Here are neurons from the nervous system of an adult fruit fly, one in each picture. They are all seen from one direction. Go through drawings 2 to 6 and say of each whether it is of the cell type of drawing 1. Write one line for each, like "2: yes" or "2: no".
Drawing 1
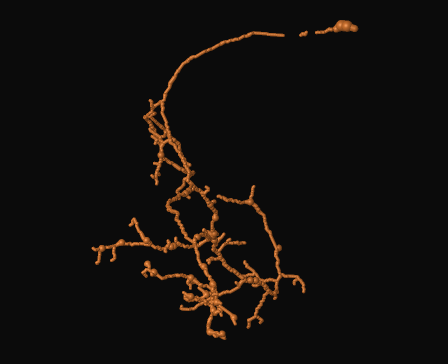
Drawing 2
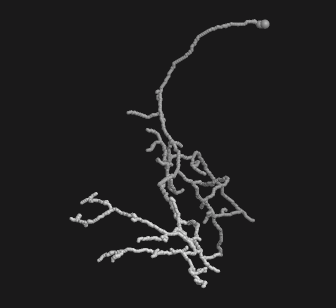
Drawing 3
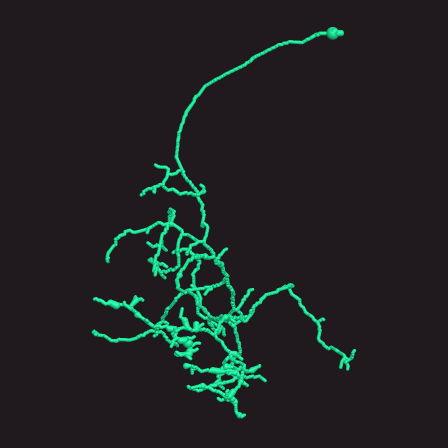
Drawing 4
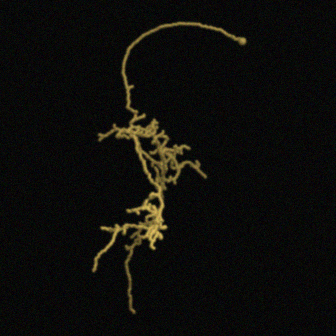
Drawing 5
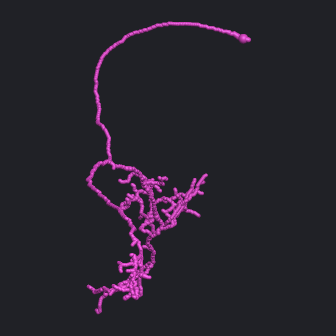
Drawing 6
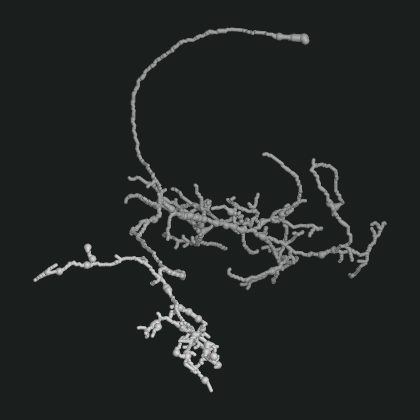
2: yes
3: yes
4: no
5: no
6: no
